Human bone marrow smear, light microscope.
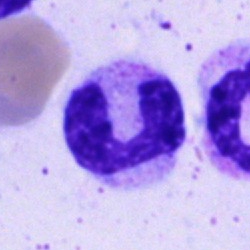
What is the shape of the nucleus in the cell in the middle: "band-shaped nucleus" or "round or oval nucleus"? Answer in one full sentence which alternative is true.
Shaped like a horseshoe, C, U or S, its nucleus lacks separate lobes.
